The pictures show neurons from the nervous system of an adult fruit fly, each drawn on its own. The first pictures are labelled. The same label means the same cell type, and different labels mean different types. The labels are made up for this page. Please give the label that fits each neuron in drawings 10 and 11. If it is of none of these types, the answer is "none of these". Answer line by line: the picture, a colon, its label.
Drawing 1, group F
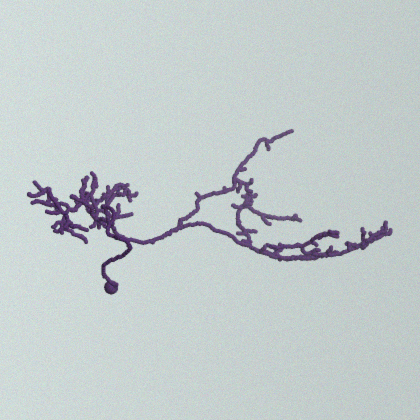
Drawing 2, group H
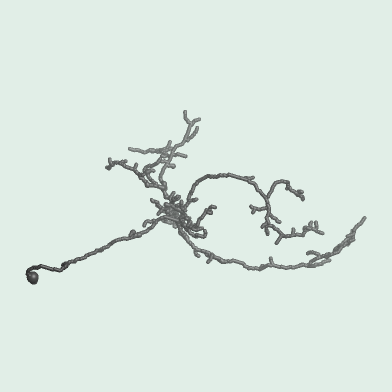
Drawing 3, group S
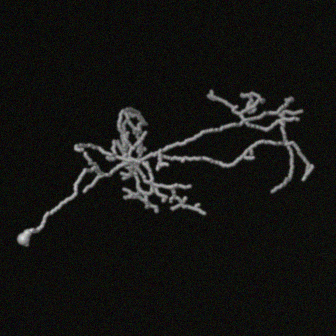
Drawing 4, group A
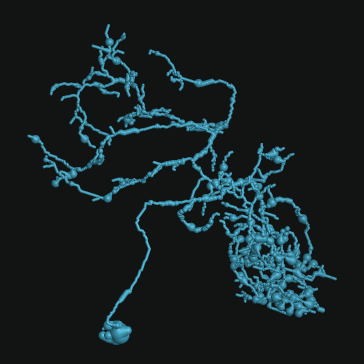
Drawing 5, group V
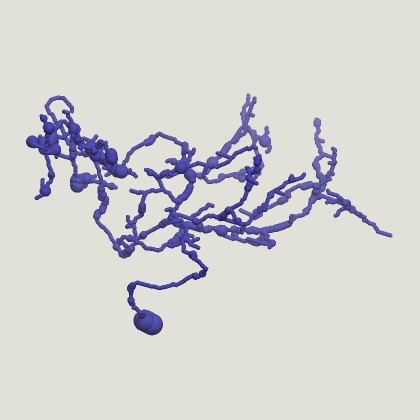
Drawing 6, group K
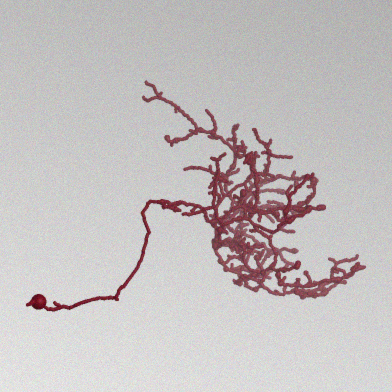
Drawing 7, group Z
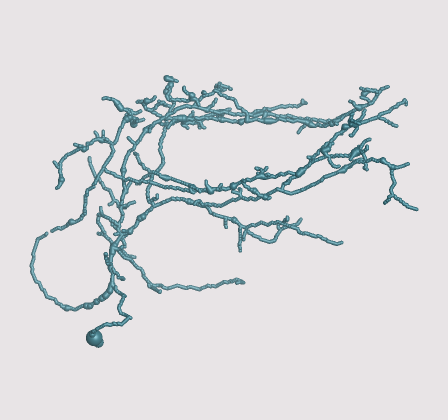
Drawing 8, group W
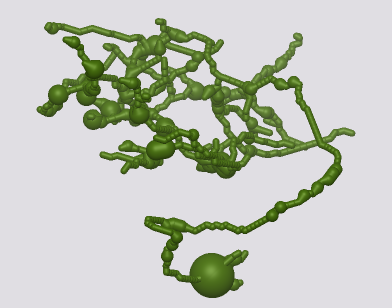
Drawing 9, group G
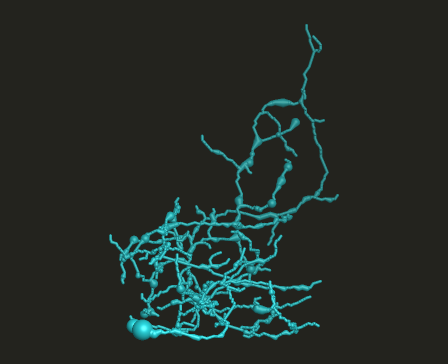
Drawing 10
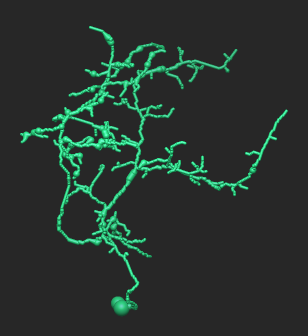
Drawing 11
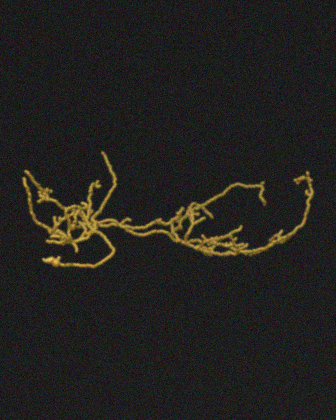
10: none of these
11: group F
